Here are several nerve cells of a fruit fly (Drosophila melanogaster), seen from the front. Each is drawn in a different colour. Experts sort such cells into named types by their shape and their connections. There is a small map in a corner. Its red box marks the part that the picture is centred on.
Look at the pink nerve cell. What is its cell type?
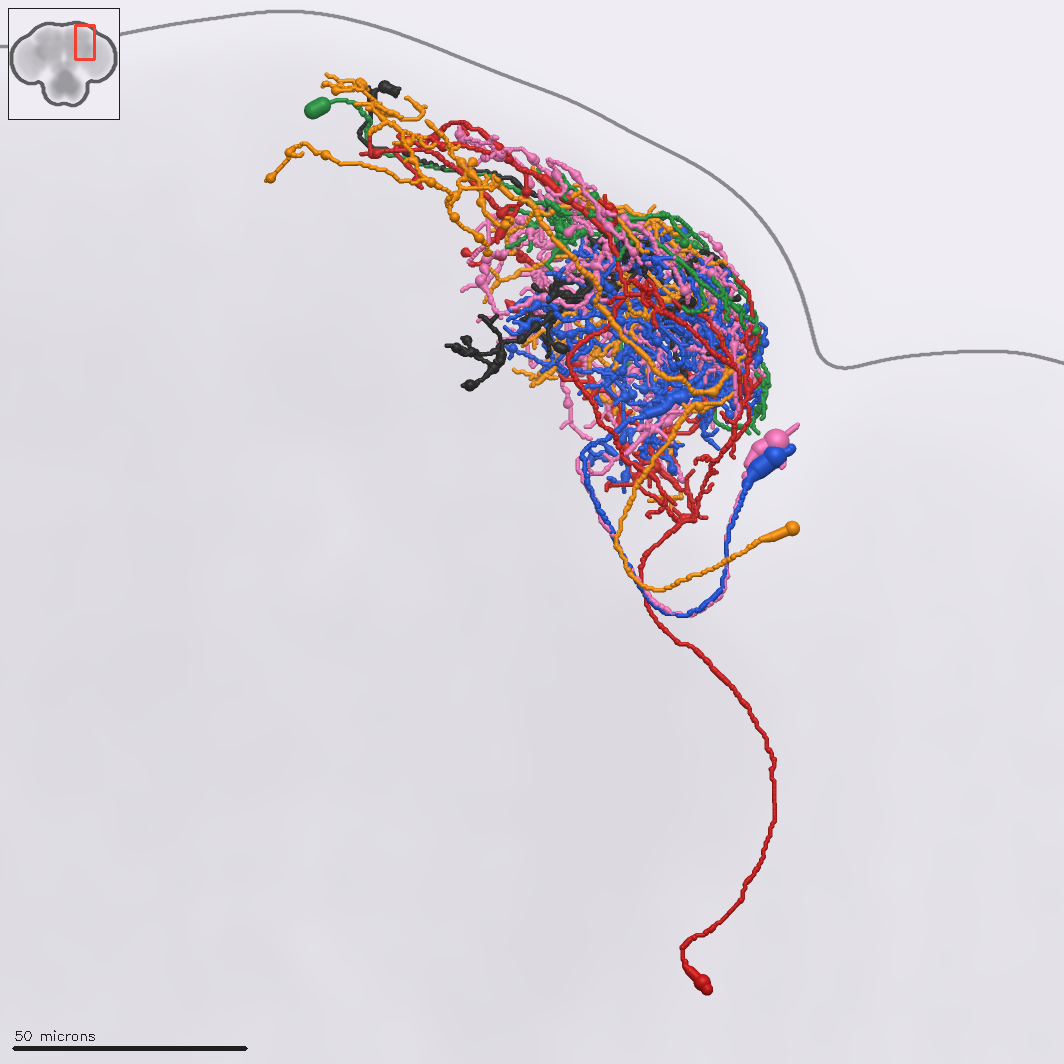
LHAV4g17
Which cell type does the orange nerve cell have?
LHAV5b1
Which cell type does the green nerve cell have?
LHPD3a2_b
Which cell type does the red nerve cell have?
LHAV2i4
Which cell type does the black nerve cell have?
LHPD3a4_b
